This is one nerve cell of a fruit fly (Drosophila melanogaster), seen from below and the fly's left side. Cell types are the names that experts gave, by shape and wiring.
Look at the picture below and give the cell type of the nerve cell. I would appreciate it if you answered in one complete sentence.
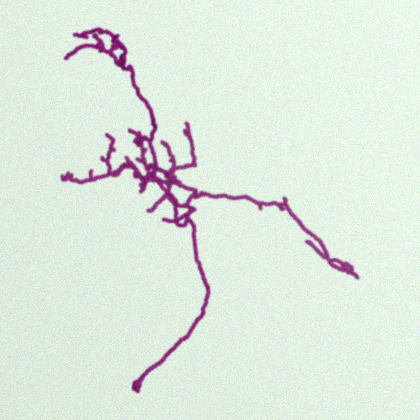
This nerve cell has been assigned cell type LHAV9a1_c.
